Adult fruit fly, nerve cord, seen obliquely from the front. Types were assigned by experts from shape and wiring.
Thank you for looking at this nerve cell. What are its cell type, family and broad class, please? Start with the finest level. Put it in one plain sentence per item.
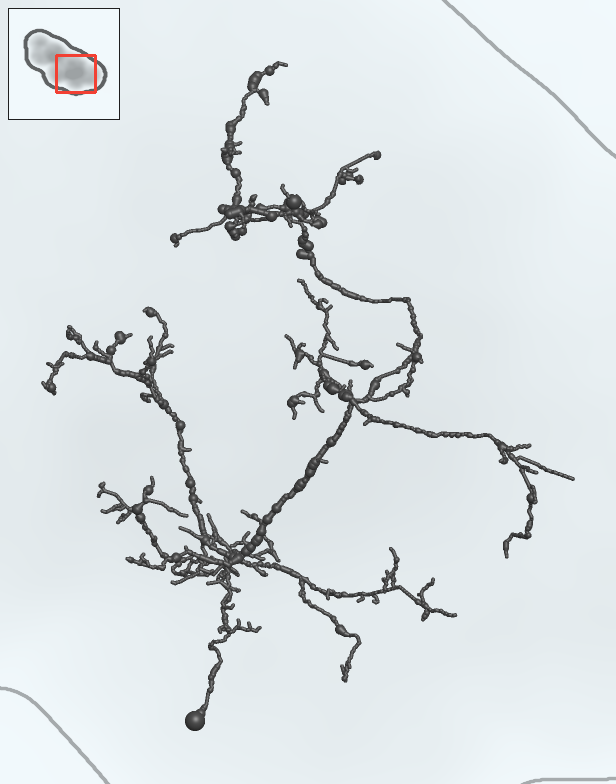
Type IN06B080 of hemilineage 06B, a nerve-cord intrinsic neuron.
